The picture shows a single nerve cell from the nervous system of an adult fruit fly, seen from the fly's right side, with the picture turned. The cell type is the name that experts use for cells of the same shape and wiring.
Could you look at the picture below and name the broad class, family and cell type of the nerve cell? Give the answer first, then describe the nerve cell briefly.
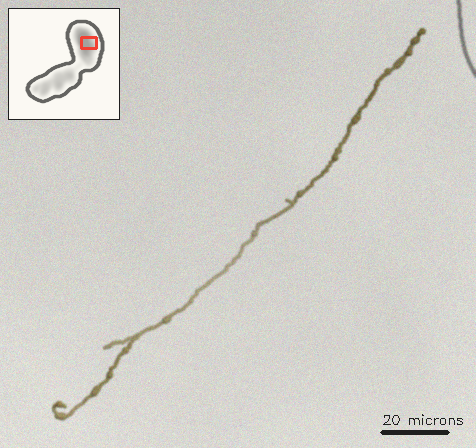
It is a sensory neuron entering the brain. The name of its family is class mechanosensory. Its cell type is JO-DP. The drawing shows no cell body. From top to bottom in the picture it spans about 120 microns. It has a dozen or fewer branch ends.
